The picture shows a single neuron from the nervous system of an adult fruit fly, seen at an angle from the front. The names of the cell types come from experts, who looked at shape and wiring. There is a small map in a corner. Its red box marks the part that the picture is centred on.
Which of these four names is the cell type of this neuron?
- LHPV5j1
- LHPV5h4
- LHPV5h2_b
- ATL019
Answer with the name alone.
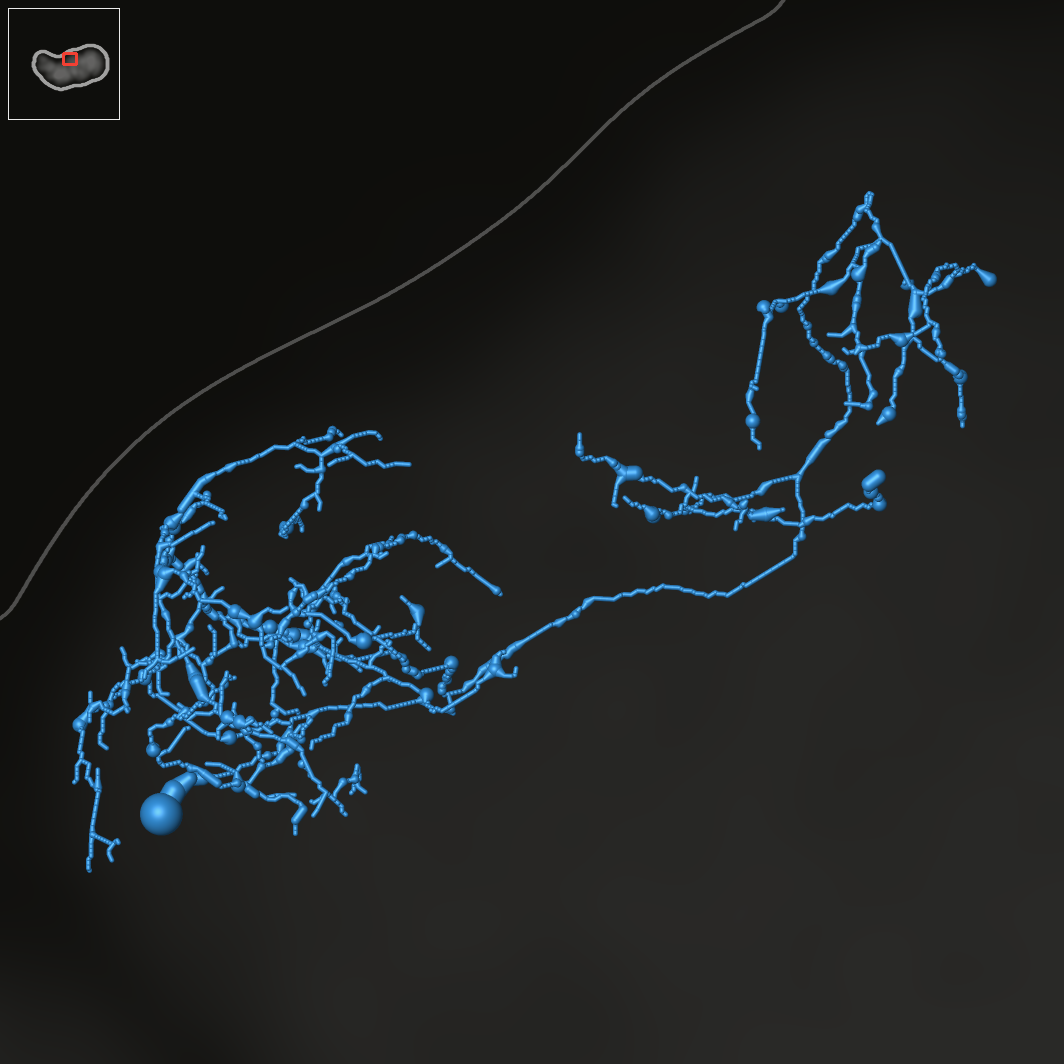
LHPV5h2_b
